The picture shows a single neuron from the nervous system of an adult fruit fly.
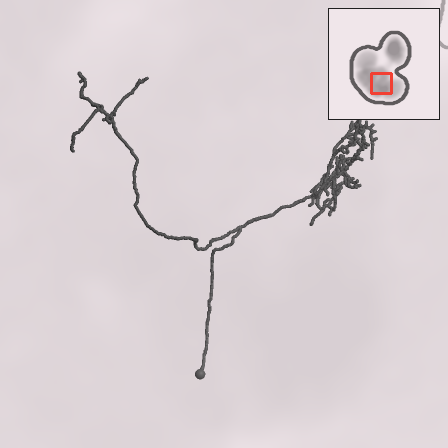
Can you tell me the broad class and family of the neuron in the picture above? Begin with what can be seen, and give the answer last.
Its cell body lies at the bottom of the picture. In this view it is about as wide as it is tall. Its broad class is visual projection neuron. The family is hemilineage VLPp&l1_anterior.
